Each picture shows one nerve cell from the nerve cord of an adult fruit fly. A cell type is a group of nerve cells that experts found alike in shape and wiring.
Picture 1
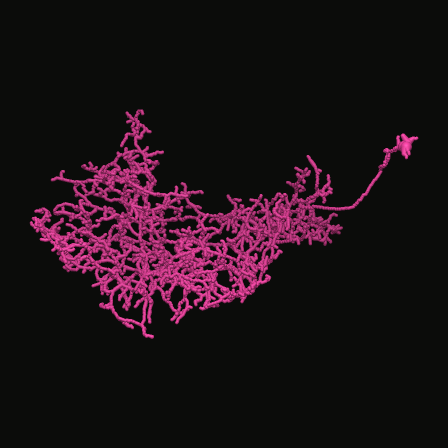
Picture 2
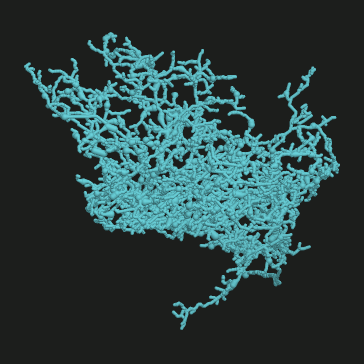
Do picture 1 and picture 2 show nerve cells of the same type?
yes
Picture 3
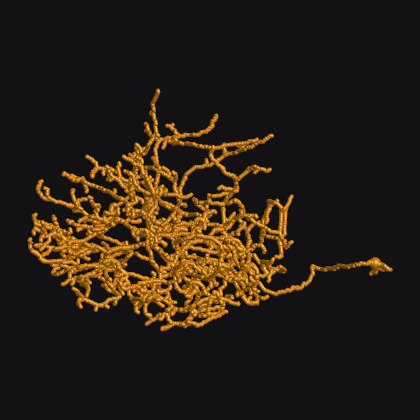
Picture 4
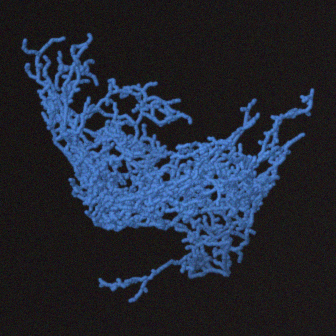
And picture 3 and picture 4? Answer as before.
no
